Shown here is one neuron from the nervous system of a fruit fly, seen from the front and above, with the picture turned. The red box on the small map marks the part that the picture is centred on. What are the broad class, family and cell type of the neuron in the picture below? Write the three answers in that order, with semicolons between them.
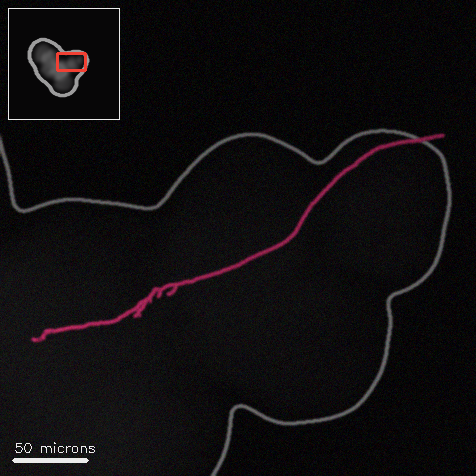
sensory neuron entering the nerve cord; class mechanosensory proprioceptive; SNpp02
